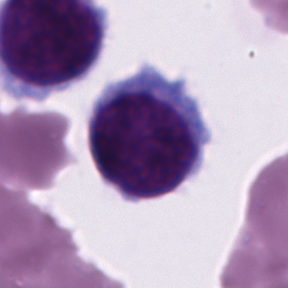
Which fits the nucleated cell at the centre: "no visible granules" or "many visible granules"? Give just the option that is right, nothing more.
No visible granules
